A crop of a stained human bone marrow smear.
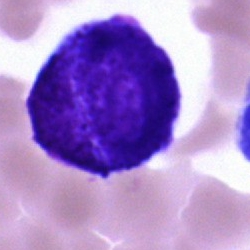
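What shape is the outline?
Roughly round, with a slightly uneven, faceted edge.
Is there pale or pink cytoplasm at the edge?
None is seen.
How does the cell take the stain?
It is a deep blue-purple throughout, with no distinct granules standing out.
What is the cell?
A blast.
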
